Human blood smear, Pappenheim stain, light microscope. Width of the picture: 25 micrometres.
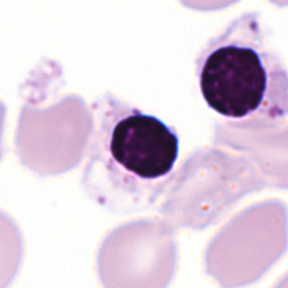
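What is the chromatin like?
Dark purple and densely clumped.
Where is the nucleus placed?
Off-centre, toward the upper right of the cell.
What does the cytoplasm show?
It is pale greyish-lilac, with a few small reddish-purple granules scattered through it.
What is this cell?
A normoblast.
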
